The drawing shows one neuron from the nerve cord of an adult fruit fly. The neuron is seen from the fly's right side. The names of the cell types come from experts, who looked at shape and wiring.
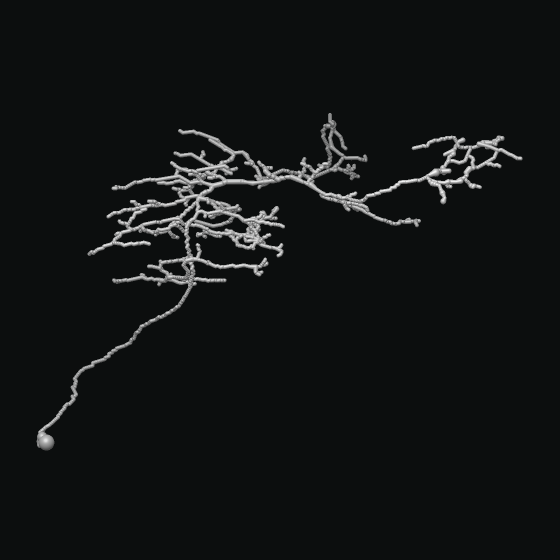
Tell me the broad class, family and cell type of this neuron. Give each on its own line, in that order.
nerve-cord intrinsic neuron
hemilineage 03B
IN03B073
